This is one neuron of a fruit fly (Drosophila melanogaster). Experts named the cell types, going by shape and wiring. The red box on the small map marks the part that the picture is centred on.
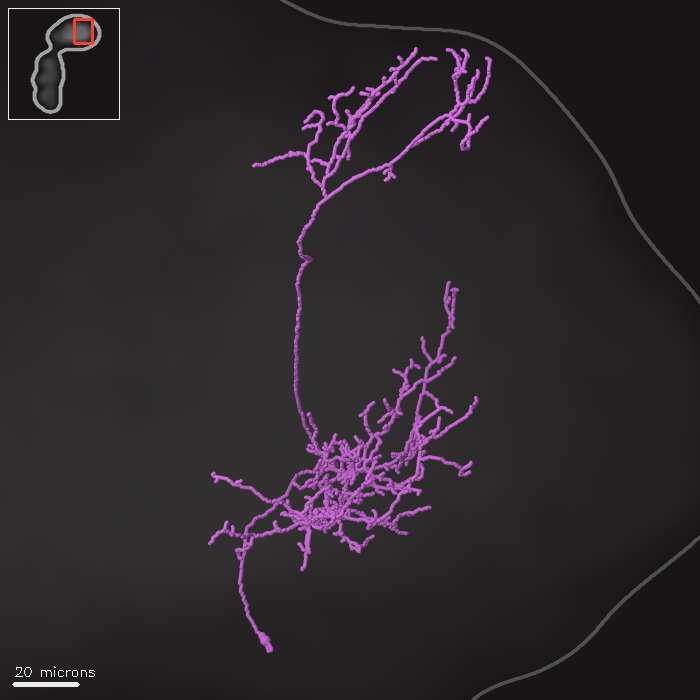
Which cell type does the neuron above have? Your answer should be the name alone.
PLP162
